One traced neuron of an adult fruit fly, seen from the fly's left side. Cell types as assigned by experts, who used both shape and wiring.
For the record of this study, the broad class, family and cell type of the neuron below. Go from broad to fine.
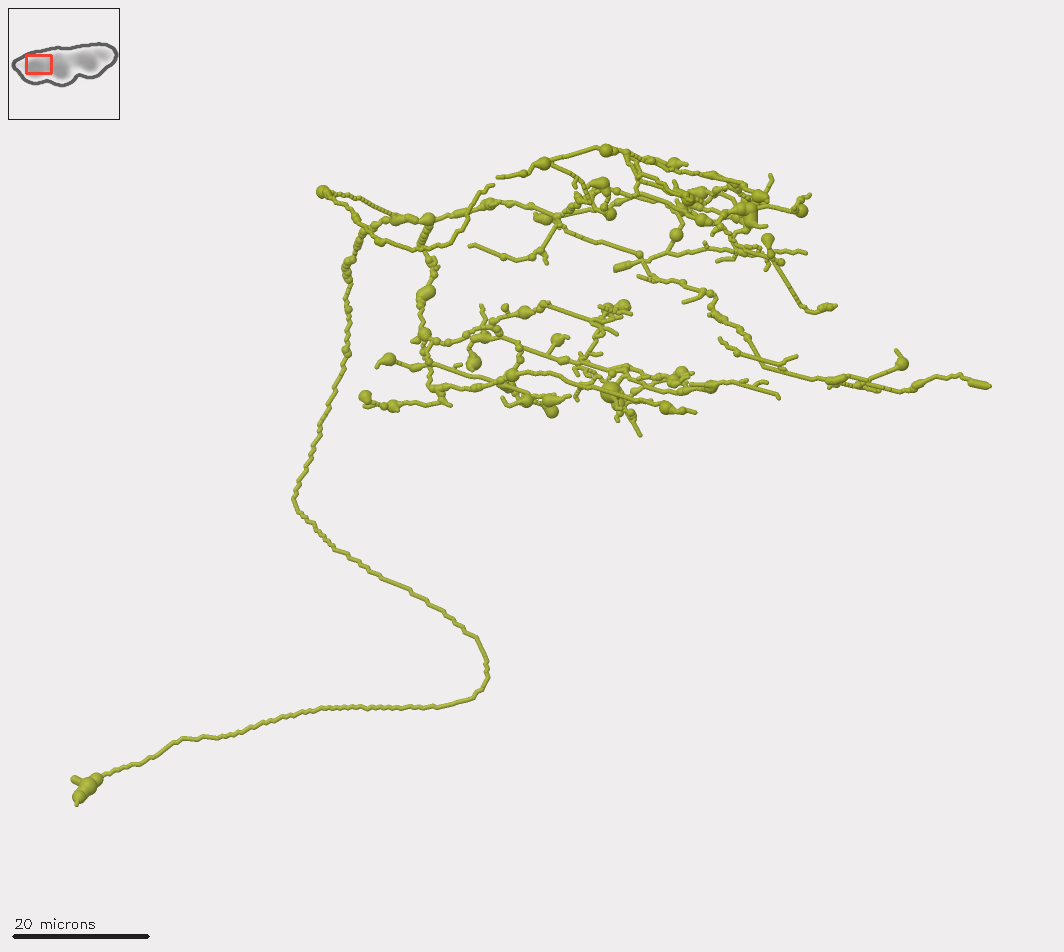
nerve-cord intrinsic neuron; hemilineage 02A; IN02A048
